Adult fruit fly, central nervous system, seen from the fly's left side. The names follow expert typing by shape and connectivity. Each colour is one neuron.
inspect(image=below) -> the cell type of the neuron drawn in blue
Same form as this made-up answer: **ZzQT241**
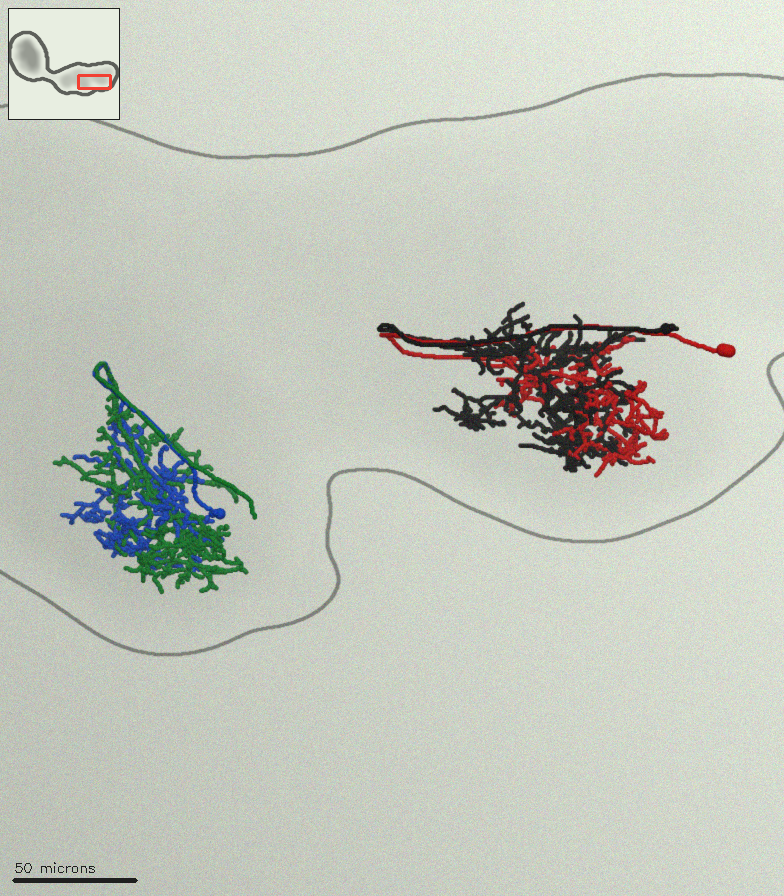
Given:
**IN12B052**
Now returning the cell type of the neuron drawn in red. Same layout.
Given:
**IN12B049**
